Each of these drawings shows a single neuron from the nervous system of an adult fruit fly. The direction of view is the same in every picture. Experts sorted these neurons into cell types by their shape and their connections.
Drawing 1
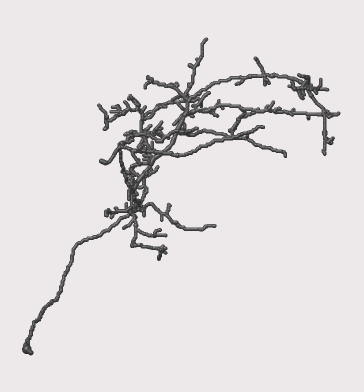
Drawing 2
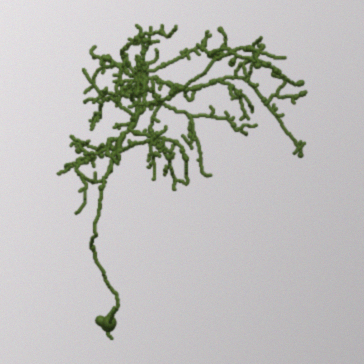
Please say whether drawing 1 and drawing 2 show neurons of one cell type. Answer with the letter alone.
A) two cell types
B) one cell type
B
